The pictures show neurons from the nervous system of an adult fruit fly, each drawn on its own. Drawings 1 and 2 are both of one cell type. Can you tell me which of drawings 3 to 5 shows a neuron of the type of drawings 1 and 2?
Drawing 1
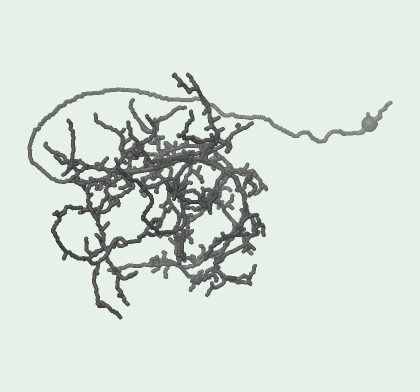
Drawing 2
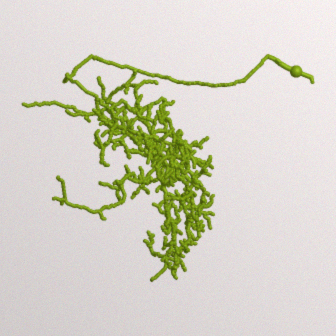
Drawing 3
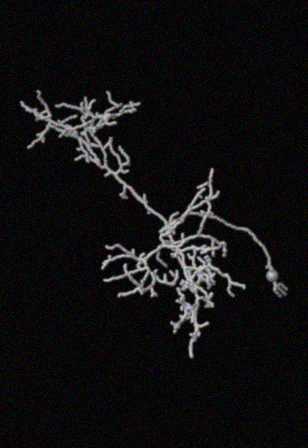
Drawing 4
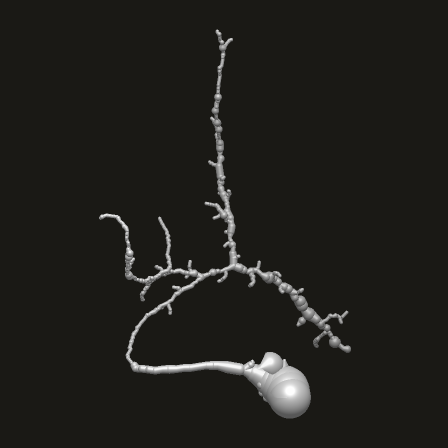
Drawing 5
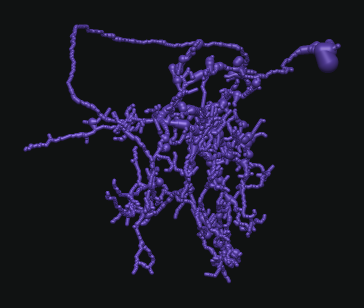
5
